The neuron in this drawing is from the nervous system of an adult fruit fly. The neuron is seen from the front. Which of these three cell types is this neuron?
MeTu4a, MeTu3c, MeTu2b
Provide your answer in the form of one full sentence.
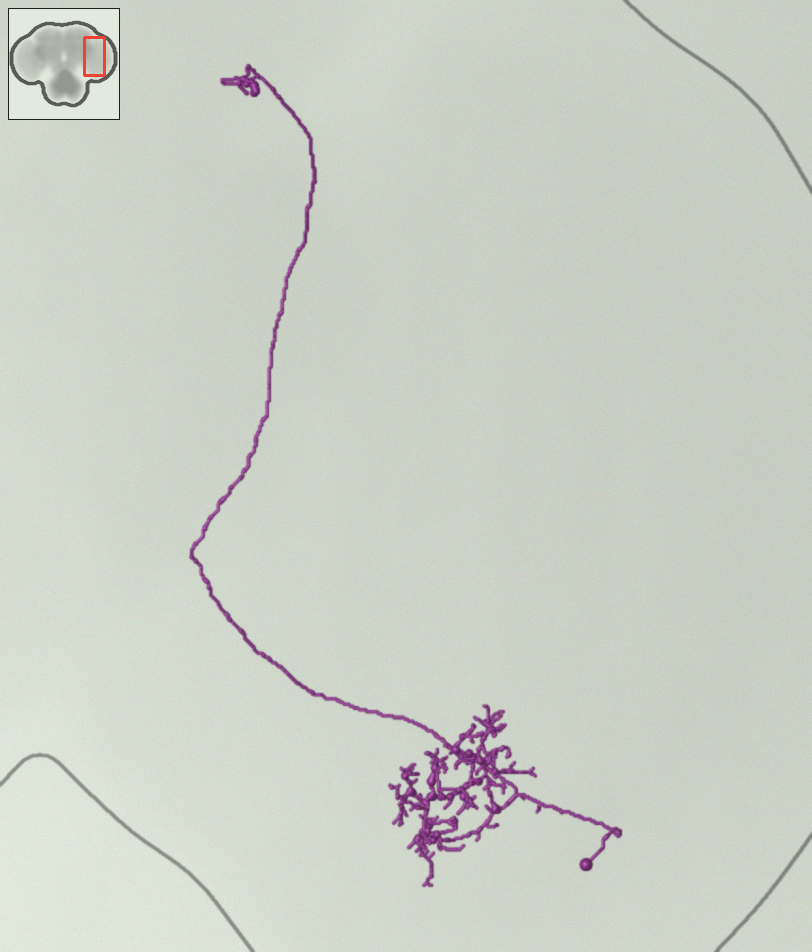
The neuron is typed under the name MeTu3c.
